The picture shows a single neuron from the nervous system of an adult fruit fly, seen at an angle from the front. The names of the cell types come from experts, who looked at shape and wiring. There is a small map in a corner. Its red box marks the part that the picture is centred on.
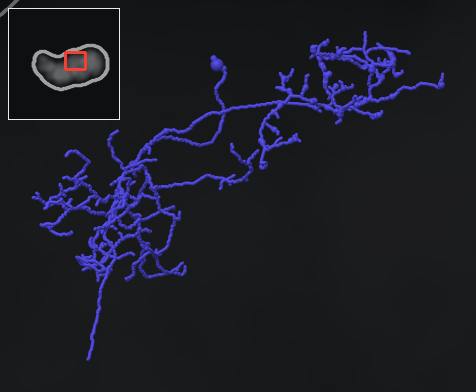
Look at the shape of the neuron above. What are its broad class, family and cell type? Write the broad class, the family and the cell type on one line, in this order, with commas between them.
central-brain intrinsic neuron, hemilineage DM3_dorso_lateral, SMP315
